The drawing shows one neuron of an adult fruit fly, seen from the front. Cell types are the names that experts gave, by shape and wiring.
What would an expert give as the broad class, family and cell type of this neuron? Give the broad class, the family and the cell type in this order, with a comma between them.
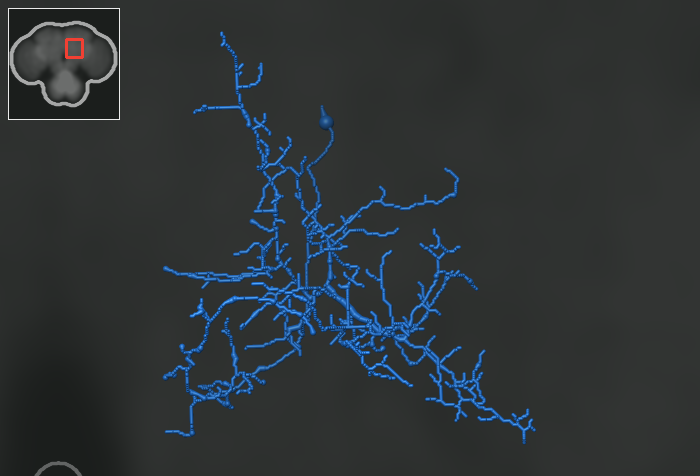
central-brain intrinsic neuron, hemilineage PSp1, CB1958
